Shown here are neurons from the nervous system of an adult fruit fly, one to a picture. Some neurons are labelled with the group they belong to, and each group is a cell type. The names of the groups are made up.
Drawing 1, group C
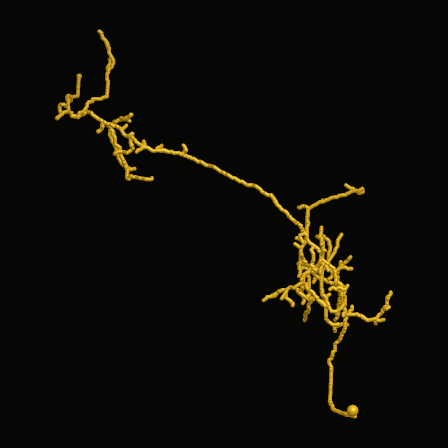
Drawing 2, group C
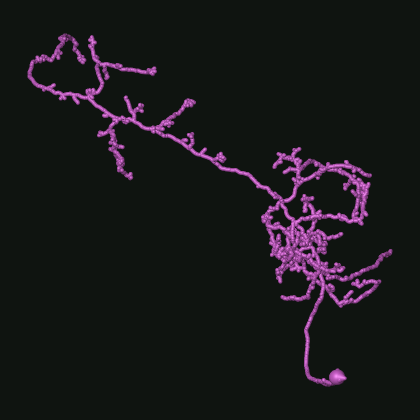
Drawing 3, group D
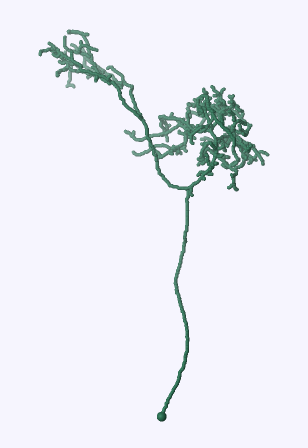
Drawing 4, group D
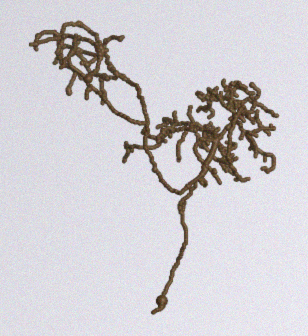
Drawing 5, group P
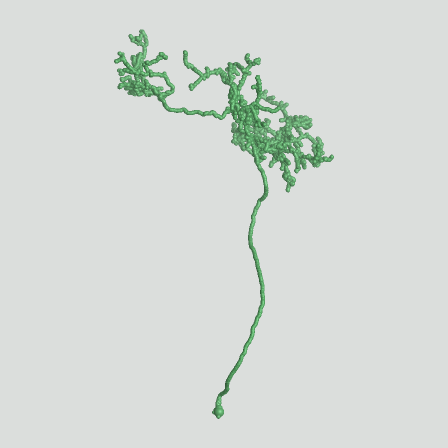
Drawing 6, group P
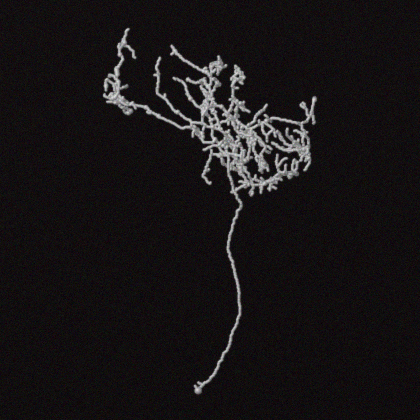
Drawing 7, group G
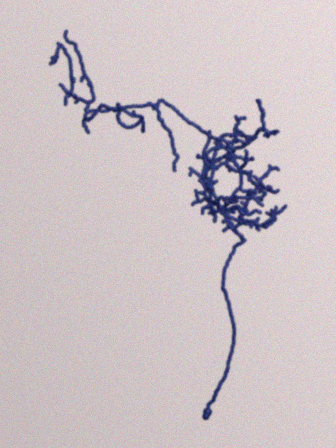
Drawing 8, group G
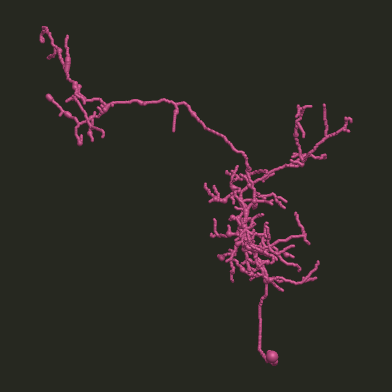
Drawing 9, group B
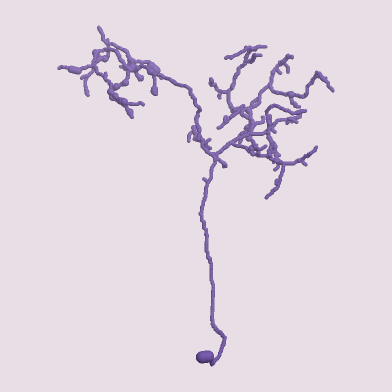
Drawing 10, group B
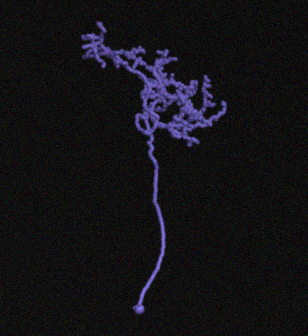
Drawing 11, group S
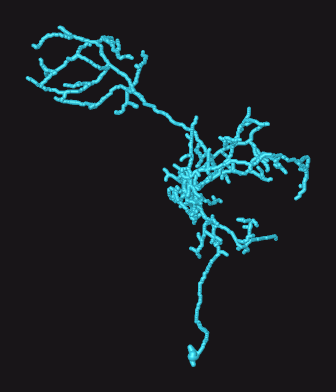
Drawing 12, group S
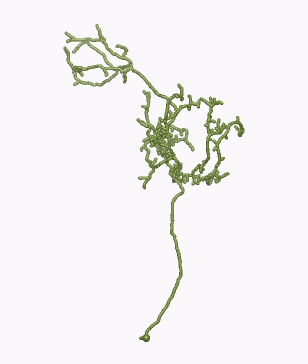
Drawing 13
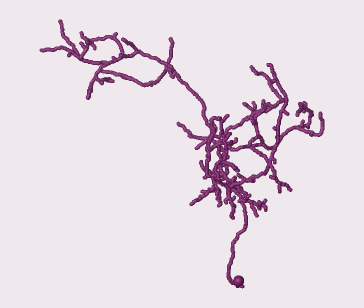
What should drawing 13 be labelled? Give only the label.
group S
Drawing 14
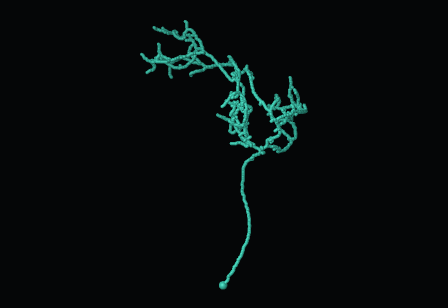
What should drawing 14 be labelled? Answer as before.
group S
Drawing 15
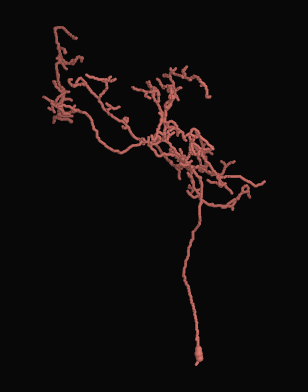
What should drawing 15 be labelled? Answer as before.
group P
